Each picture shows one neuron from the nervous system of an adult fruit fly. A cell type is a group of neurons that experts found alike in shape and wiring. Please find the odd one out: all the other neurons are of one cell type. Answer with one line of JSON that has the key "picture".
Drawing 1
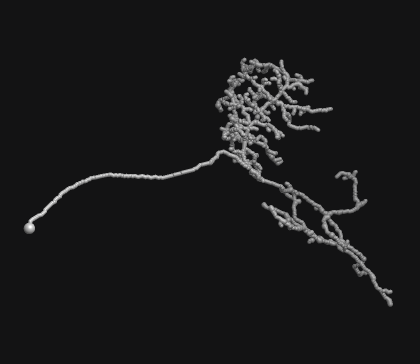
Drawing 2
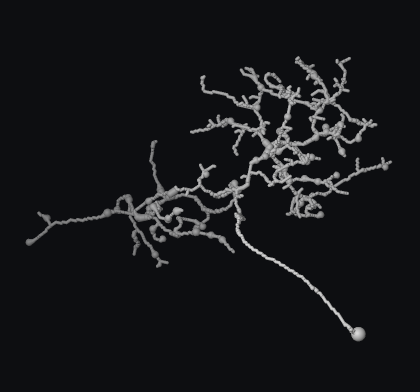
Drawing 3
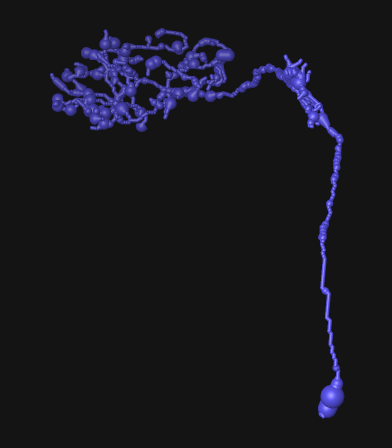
{"picture": 3}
